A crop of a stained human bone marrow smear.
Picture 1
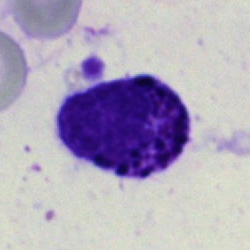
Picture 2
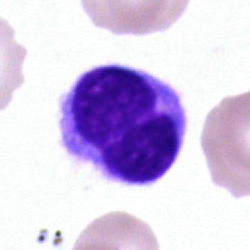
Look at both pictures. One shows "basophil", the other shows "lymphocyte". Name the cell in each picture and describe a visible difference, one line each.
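In picture 1 we see a basophil: The coarse dark granules are most crowded along the right and lower edges of the cell.
In picture 2 we see a lymphocyte: No distinct granules can be seen in the cytoplasm.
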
